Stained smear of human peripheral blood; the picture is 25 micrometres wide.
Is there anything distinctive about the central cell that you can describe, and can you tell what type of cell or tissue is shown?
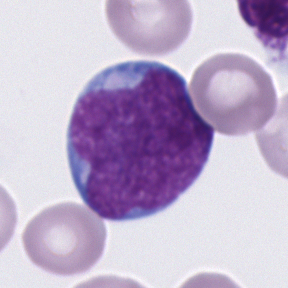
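This one's oval, with a smooth outline. The chromatin is finely granular and spread evenly through the nucleus. Up at the top left, next to the nucleus, there's a pale, weakly stained area in the cytoplasm. You won't see any granules in the cytoplasm. It's a myeloblast.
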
